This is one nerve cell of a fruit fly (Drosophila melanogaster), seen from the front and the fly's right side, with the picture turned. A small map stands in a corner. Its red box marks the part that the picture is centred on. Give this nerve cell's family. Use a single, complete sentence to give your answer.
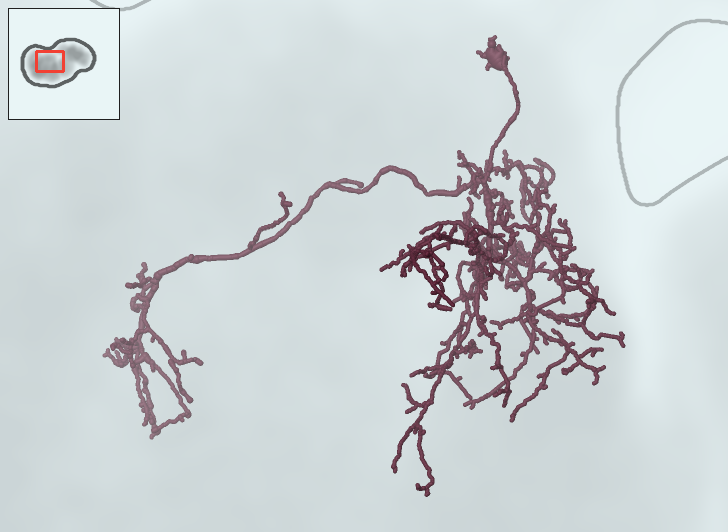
It is to family hemilineage LB3 that the nerve cell is assigned.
